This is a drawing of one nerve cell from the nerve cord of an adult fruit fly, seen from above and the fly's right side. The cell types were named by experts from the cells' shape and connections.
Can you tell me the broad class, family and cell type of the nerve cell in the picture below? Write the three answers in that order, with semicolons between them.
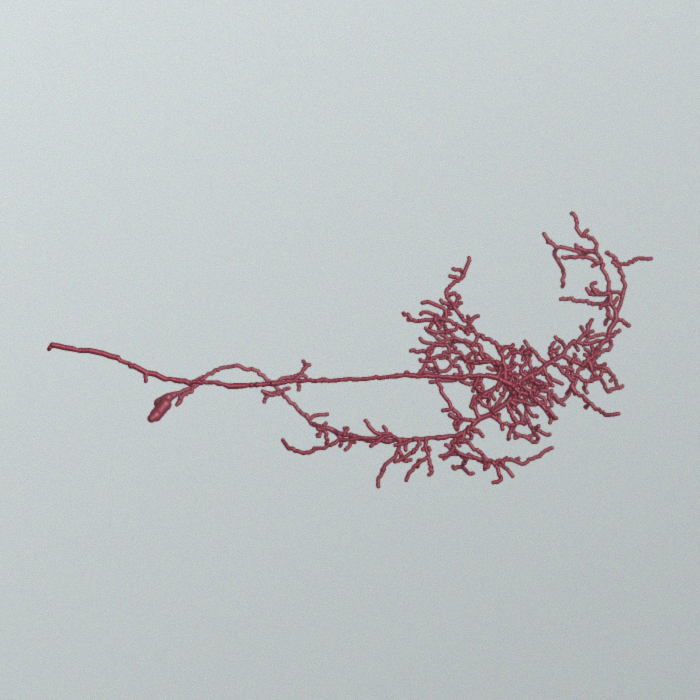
motor neuron of the nerve cord; hemilineage 03B; MNad32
